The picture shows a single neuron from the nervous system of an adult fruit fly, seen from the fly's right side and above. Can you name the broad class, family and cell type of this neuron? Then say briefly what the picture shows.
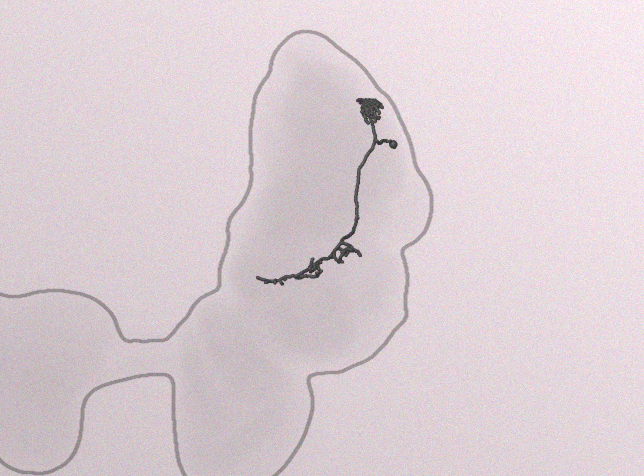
This is a central-brain intrinsic neuron. Its family is hemilineage AOTUv4_dorsal. Its cell type is AOTU002_a. In this view it is taller than it is wide.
